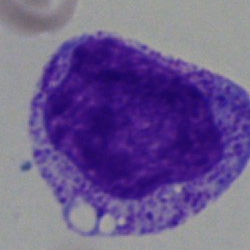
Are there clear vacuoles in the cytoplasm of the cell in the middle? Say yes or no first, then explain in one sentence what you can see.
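Yes. Two prominent clear round vacuoles lie in the lower-left cytoplasm.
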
